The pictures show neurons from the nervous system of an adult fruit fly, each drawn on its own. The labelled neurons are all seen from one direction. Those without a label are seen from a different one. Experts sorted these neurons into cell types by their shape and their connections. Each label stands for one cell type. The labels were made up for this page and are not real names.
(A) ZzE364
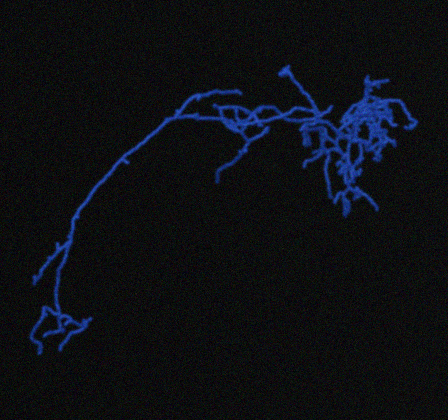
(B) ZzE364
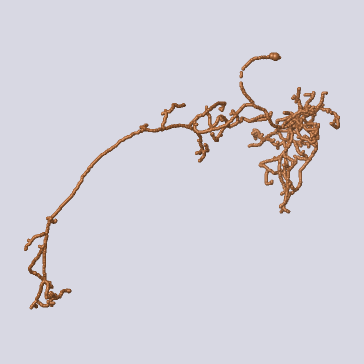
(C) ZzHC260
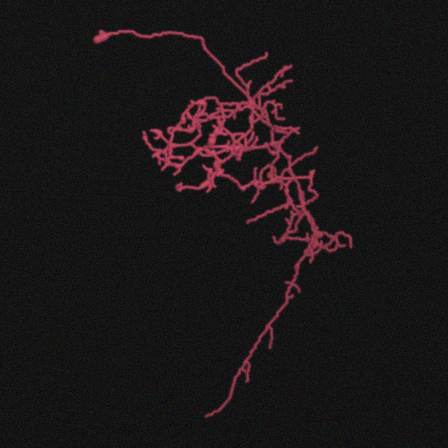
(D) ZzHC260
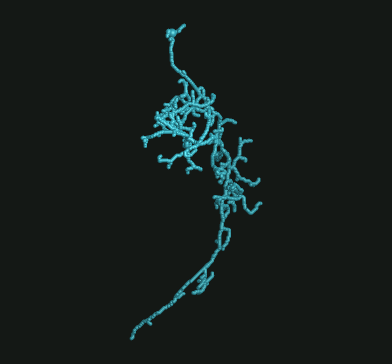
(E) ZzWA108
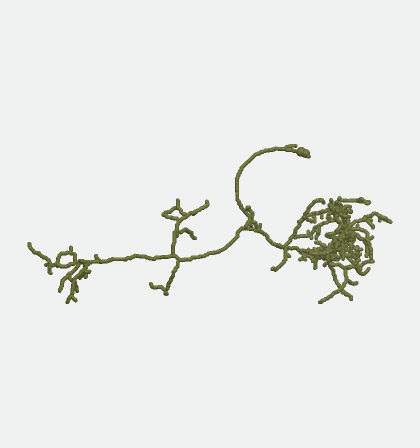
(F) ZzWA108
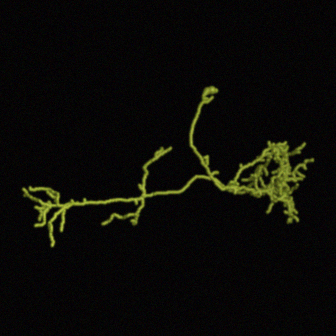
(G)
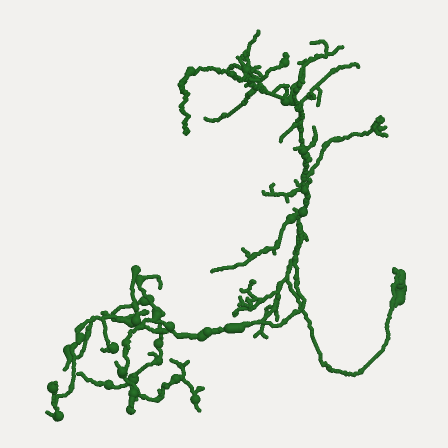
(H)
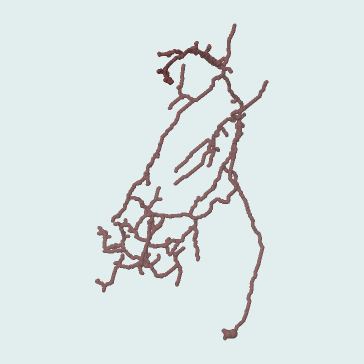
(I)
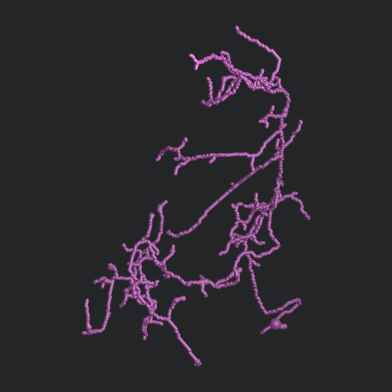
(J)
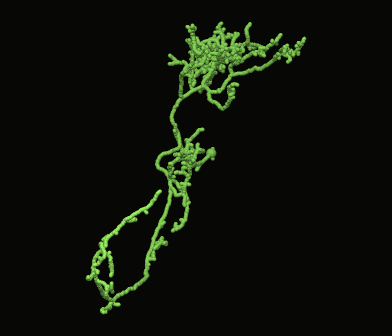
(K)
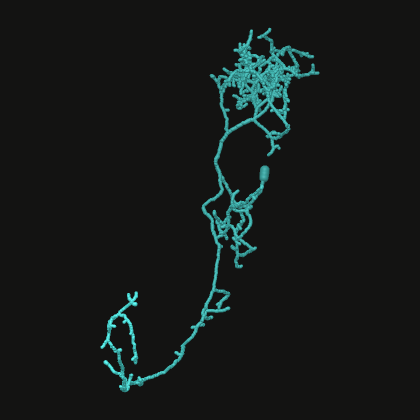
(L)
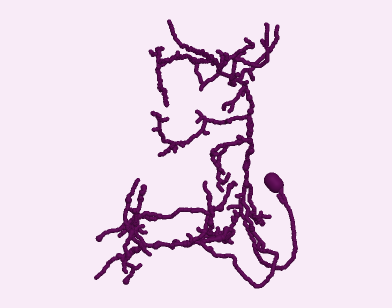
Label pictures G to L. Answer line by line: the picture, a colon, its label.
G: ZzHC260
H: ZzHC260
I: ZzHC260
J: ZzE364
K: ZzE364
L: ZzHC260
